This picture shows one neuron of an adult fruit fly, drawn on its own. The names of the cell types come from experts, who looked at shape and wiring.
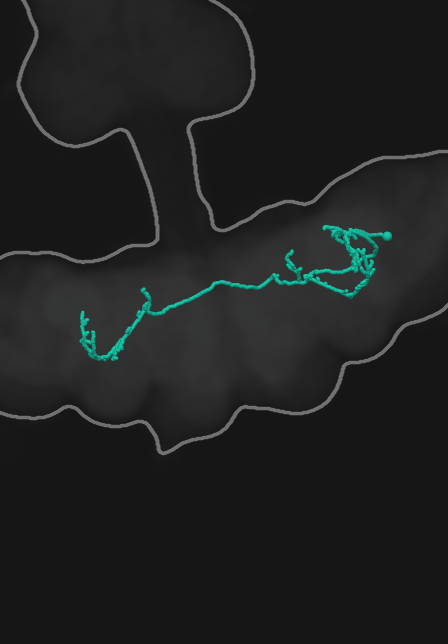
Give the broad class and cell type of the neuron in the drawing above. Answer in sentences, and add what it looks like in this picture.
This is a central-brain intrinsic neuron. The cell type is SLP465. In this view it is wider than it is tall.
